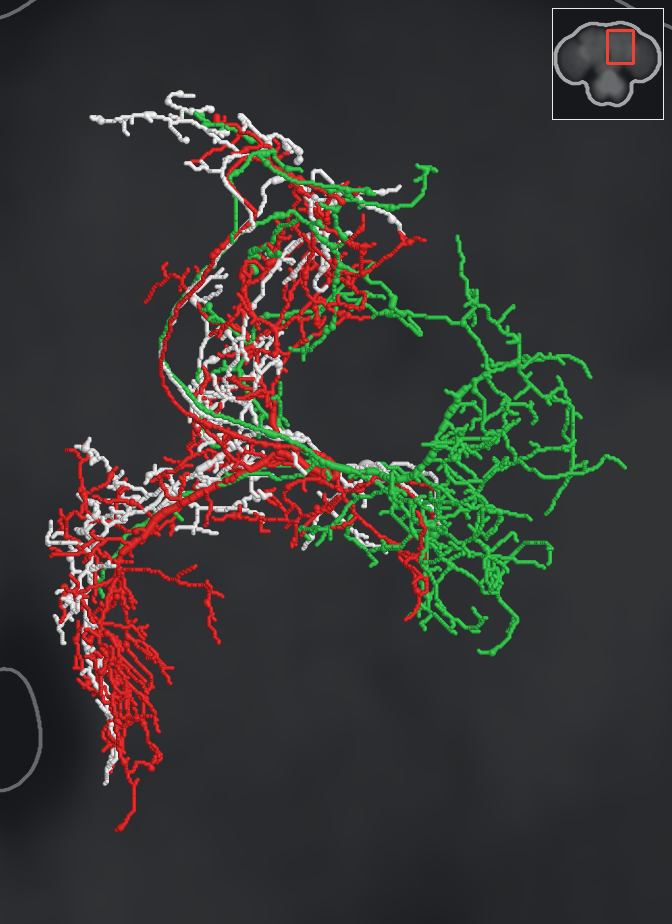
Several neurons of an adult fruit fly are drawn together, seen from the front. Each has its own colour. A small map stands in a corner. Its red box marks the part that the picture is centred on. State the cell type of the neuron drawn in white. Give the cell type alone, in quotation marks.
"aIPg7"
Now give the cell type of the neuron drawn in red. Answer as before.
"aIPg6"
